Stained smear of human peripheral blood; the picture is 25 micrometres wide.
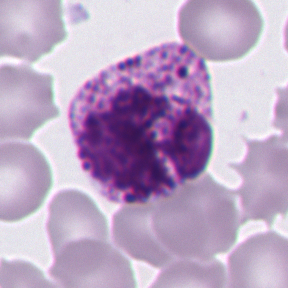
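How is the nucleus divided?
Into two lobes, the larger one on the left.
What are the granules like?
Coarse and varying in size; some lie over the nucleus and blur its edges.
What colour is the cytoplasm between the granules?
Pale pinkish-lilac.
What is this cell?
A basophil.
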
